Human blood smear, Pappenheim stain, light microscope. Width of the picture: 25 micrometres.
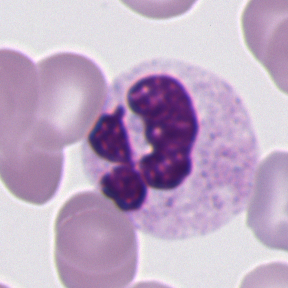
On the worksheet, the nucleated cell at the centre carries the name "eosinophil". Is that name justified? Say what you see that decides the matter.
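Not quite: this cell is a segmented neutrophil, not an eosinophil. Count the nuclear lobes with me: there are three.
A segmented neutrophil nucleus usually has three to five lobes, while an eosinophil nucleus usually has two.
So the lobe count speaks for segmented neutrophil and against eosinophil. Now the cytoplasm: it is pale lilac-pink, and its granules are fine.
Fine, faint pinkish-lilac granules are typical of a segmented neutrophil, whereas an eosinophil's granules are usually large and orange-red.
Fine granules in pale lilac-pink cytoplasm are the neutrophil picture, not the large orange-red granules an eosinophil would show, so they also count against eosinophil. The round outline, the coarsely clumped chromatin and the absence of visible nucleoli are simply there to see; I would note them without resting the decision on them.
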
